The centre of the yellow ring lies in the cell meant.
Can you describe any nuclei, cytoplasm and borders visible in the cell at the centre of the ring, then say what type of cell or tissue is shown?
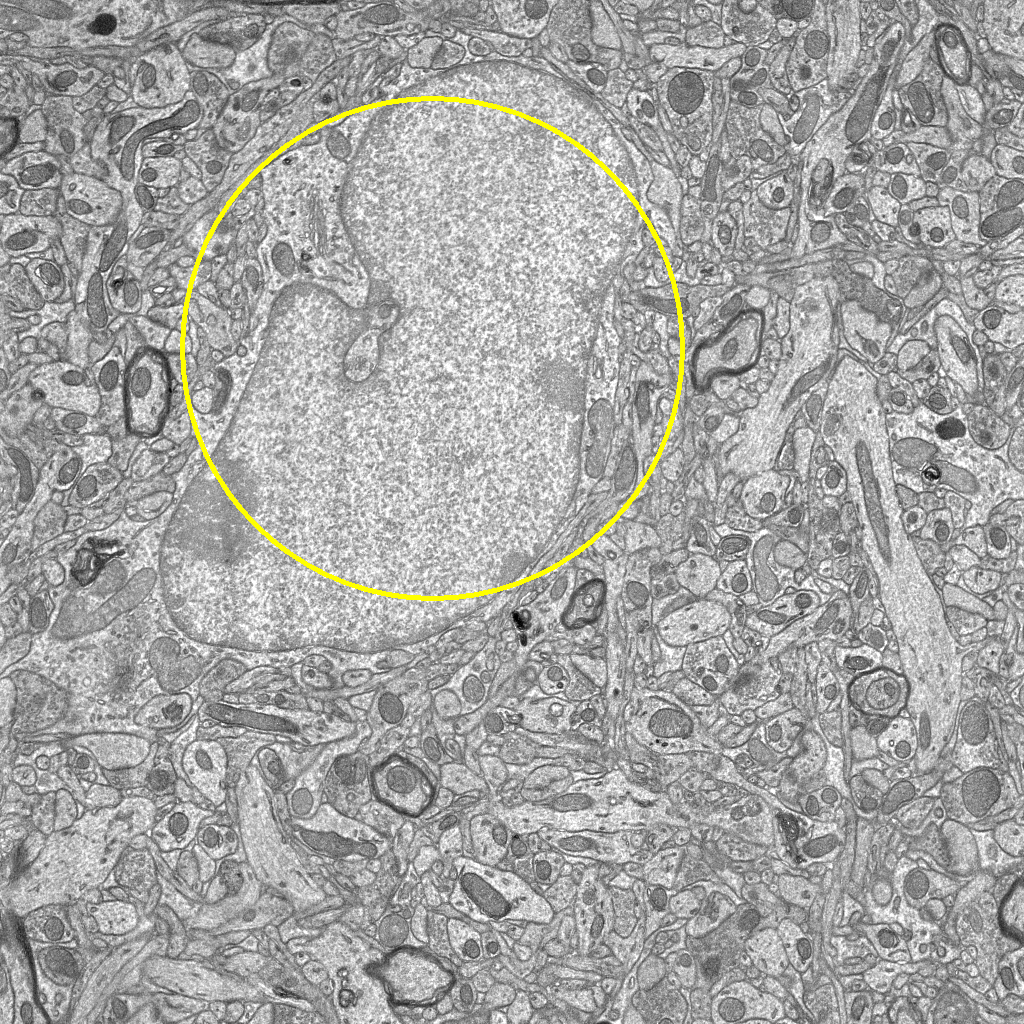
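Nucleus fills most of the ring, spilling out past its lower left edge. There's one deep notch at the upper left where cytoplasm reaches in, and a small round membrane-bound profile presses into the nucleus at its inner end. Chromatin's pale, finely spread, a few faint darker patches, no thick dark band at the envelope. It's an astrocyte.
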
